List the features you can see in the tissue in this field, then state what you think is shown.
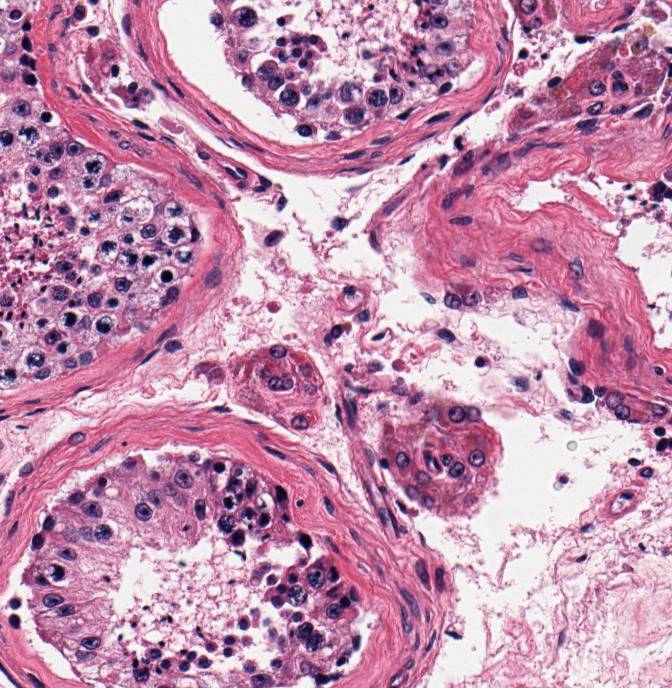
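Parts of three rounded tubules sit top centre, left and lower left, with interstitial tissue between them in the centre and right. Each is bounded by a thick band of layered pink fibrous tissue with flattened, spindle-shaped nuclei, and lined by several layers of rounded cells with round, dark nuclei. Centrally the interstitium holds small clusters of polygonal cells with abundant pink cytoplasm and round nuclei. That's testis.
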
